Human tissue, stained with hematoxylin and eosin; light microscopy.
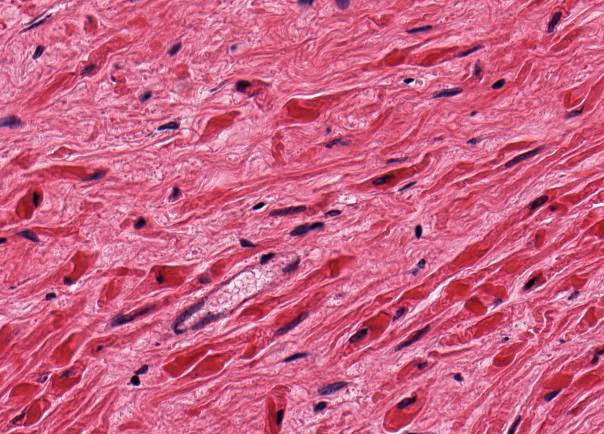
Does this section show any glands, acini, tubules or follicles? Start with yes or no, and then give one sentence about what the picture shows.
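No. No epithelium or glands are present anywhere in the field.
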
